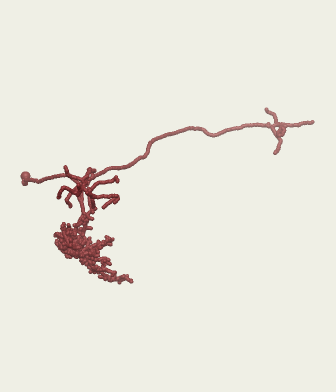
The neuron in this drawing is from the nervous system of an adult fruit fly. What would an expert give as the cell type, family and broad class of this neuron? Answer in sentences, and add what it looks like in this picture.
Its cell type is WED114. Its family is hemilineage VLPl&p2_posterior. It is a central-brain intrinsic neuron. The cell body can be seen on the left of the picture. In this view it is wider than it is tall.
